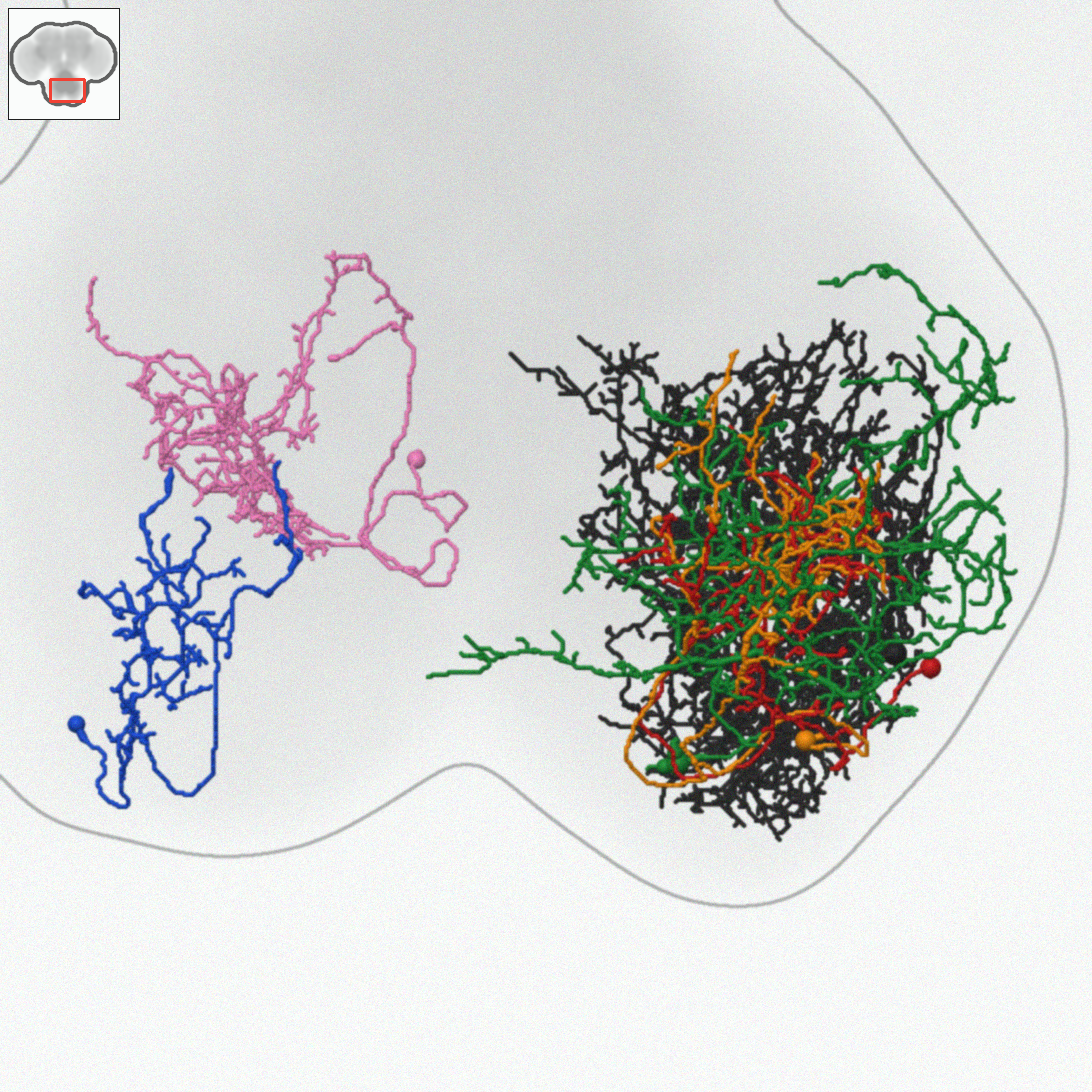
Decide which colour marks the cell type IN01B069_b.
blue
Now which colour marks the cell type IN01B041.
red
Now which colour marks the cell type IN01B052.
pink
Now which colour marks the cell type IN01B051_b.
orange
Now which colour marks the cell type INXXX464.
black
